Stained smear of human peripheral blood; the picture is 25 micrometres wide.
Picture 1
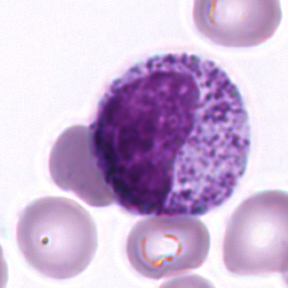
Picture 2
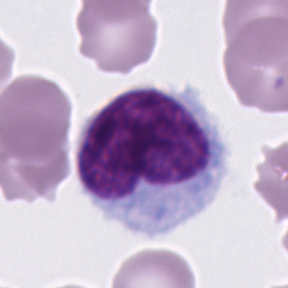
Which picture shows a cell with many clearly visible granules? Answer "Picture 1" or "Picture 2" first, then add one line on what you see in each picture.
Picture 1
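In picture 1: Many dark purple granules are scattered throughout the cytoplasm.
In picture 2: No distinct granules are seen in the cytoplasm.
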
